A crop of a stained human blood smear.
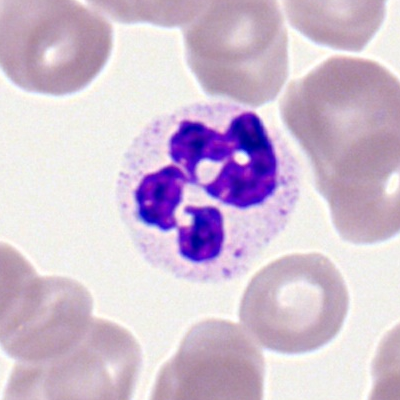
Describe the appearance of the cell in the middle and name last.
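First, the nucleus: divided into several separate lobes. Second, the chromatin: dense, dark purple and clumped. Third, the cytoplasm: plentiful and pale pink, with fine lilac granules scattered through it. Last, the name: segmented neutrophil.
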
